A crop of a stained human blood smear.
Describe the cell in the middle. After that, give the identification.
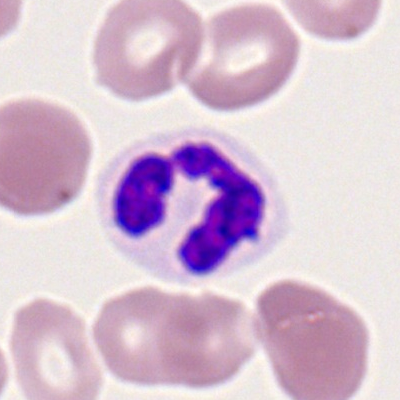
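A round, smooth outline bounds the cell. Its nucleus curves in a C shape around a pale central area, with the open side of the curve facing the bottom of the picture. The chromatin is dark purple and coarsely clumped. The cell is a segmented neutrophil.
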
